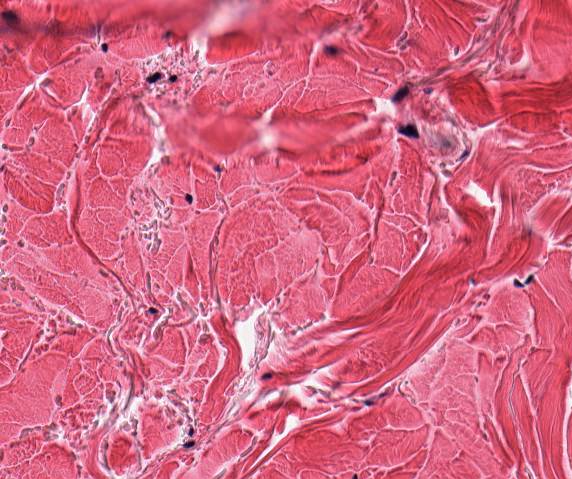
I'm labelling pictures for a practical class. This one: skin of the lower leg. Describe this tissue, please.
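Across the left and centre, transversely cut fibres form closely packed polygonal profiles. Their cytoplasm stains strong pink with eosin. Nuclei are sparse, small and dark, lying at fibre edges or between fibres rather than centrally. No fat cells are present in the field.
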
